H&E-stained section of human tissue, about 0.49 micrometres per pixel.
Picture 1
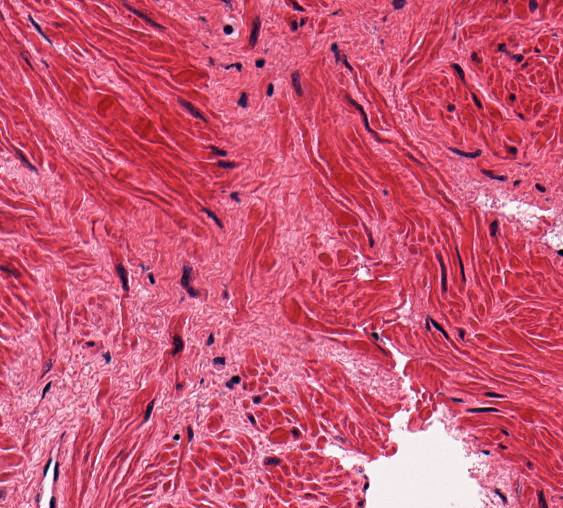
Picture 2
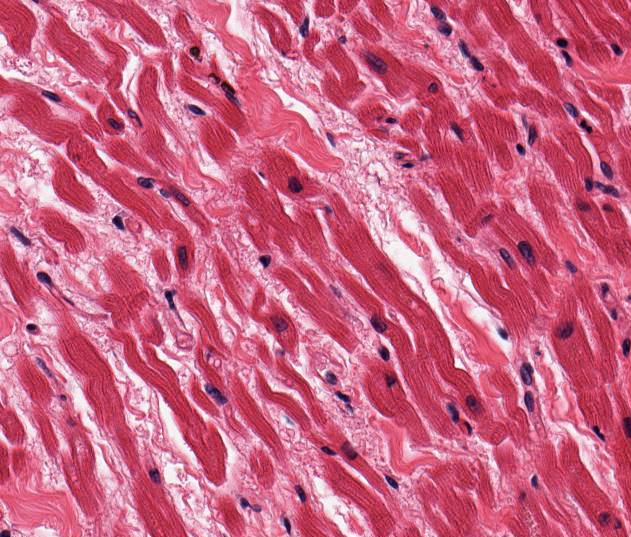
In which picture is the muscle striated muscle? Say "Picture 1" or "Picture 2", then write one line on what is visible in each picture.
Picture 2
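What picture 1 shows: The field is made up almost entirely of interlacing smooth muscle bundles that run in different directions.
What picture 2 shows: Fine cross-striations cross the deep pink cytoplasm of the muscle fibres.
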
